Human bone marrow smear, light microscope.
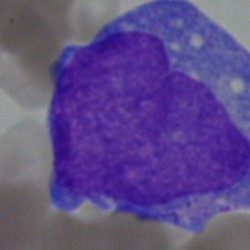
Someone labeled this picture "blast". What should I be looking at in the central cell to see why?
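The central cell is a blast.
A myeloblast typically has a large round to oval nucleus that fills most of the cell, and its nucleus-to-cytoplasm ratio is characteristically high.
Here, too, the nucleus fills most of the cell, which fits that description. The shape of the nucleus fits less well: a notch at its top gives it a heart-like outline rather than a round to oval one. The blue cytoplasm is widest on the upper right side of the cell, and several small round clear vacuoles lie in it there.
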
